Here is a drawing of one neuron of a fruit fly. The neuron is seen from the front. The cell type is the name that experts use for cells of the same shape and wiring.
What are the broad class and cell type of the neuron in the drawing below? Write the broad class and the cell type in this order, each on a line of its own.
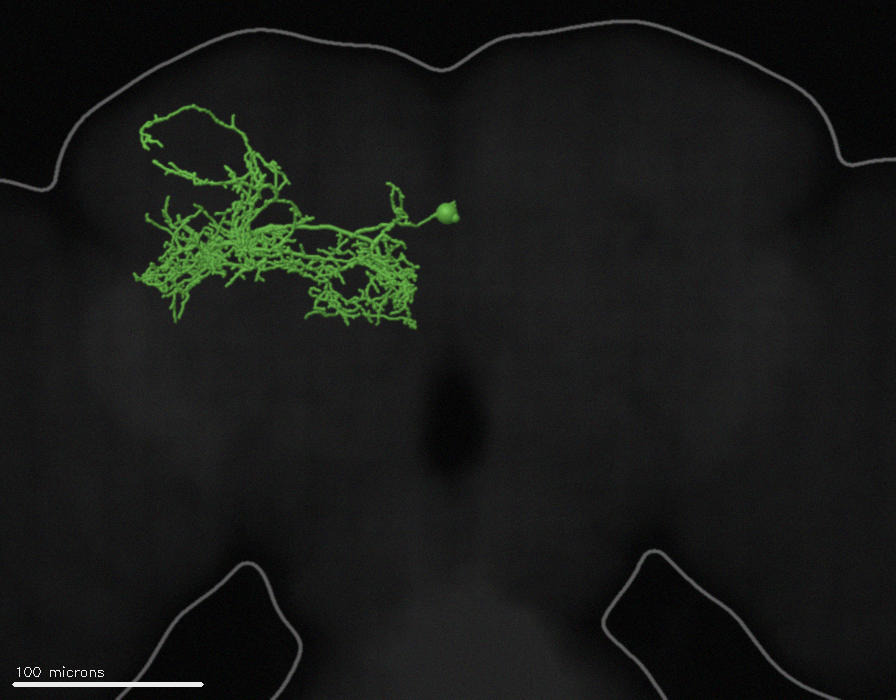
central-brain intrinsic neuron
PLP131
